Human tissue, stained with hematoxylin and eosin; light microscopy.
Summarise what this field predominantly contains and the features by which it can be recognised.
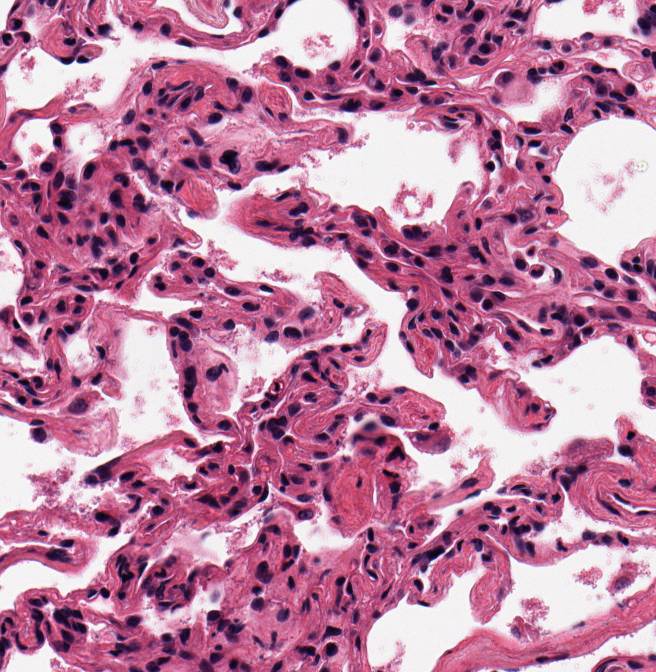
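The field mainly shows alveolus. Check one: across the whole field, branching bands of tissue form a network that separates irregular empty spaces.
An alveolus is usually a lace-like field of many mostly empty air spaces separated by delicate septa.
Check two: the bands here are widened by pink, wavy fibrous tissue. Check three: some spaces hold small wisps of pale pink granular material. Check four: no glands or fat cells are present.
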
